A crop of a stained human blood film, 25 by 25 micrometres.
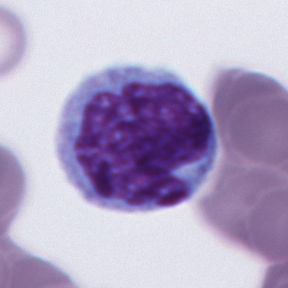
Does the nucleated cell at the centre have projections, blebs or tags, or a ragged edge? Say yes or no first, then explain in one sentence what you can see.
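No. The outline of the cell is round and smooth.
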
